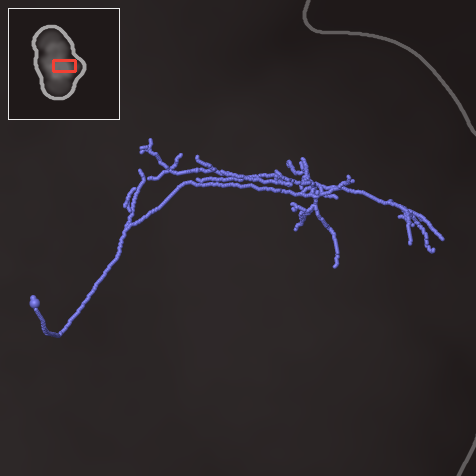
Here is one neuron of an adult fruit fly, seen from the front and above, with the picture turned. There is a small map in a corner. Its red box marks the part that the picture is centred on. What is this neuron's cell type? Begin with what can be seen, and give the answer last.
In this view it is wider than it is tall. This is a central-brain intrinsic neuron. The cell type is SMP166.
